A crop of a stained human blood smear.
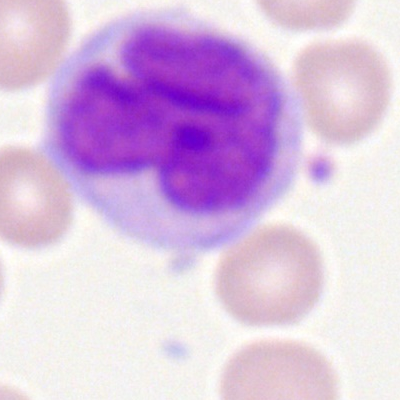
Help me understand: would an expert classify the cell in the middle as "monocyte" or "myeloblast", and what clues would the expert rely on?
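It is a monocyte, not a myeloblast. The nucleus is folded into several overlapping lobes and fills most of the cell. A wider rim of cytoplasm remains at the bottom, and this cytoplasm is pale greyish blue. A small pale bleb projects from the lower edge of the cell.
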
